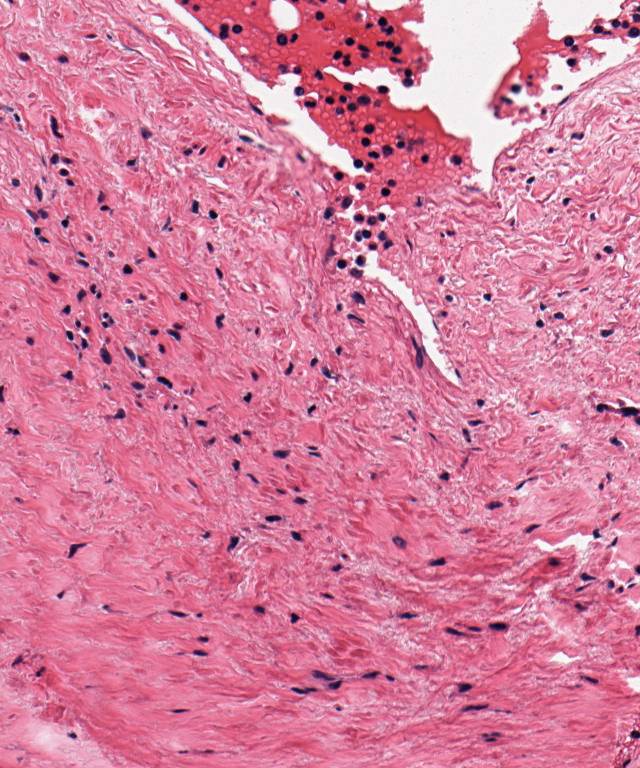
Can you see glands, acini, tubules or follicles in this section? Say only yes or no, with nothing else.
No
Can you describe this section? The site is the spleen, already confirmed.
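First, overall composition: mostly pink fibrous tissue, with a cleft holding blood at the top centre. Second, fibre direction: in the lower part the wavy pink fibres run roughly horizontally. Third, the cells: scattered among the fibres, with dark, slender, elongated nuclei. Fourth, distribution: nuclei are more crowded in the upper left of the fibrous tissue than in its lower part.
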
